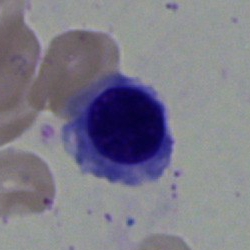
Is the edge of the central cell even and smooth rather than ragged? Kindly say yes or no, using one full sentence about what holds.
No, the cell does not have a smooth edge, since its outline is rough.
